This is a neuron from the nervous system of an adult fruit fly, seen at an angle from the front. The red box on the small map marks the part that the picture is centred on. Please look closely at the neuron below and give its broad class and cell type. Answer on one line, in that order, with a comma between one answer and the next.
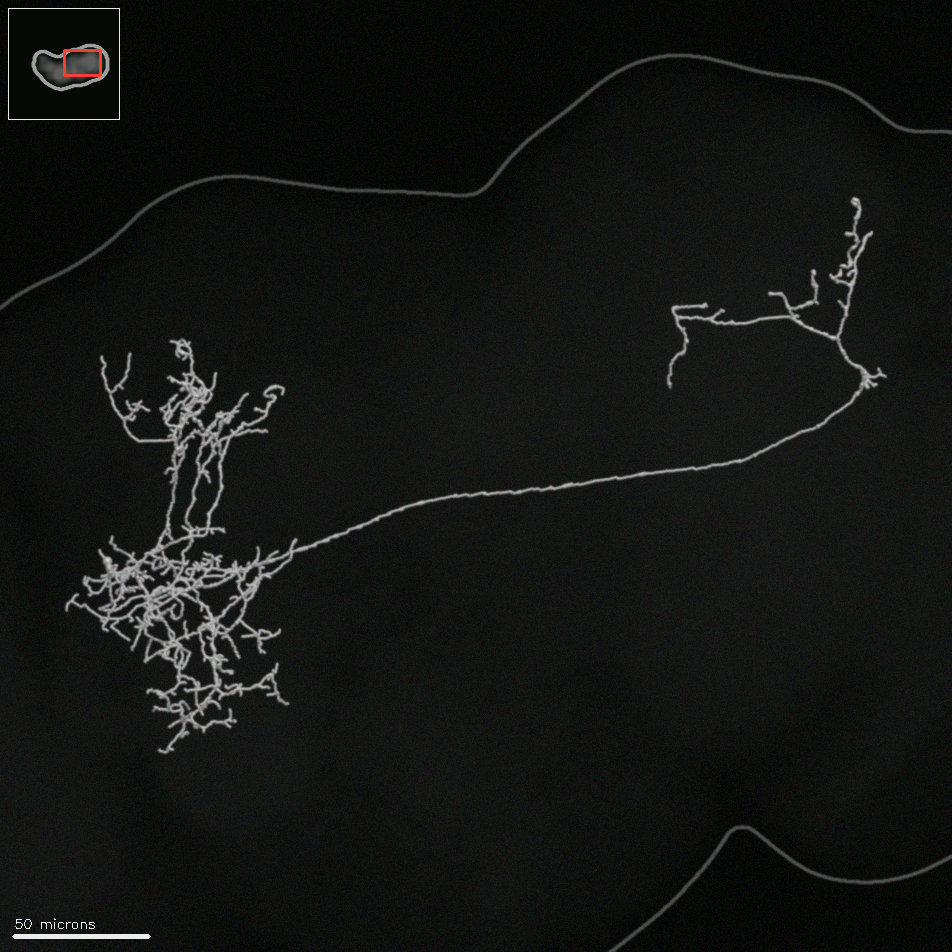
central-brain intrinsic neuron, AVLP218_b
